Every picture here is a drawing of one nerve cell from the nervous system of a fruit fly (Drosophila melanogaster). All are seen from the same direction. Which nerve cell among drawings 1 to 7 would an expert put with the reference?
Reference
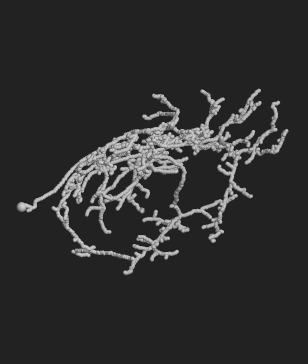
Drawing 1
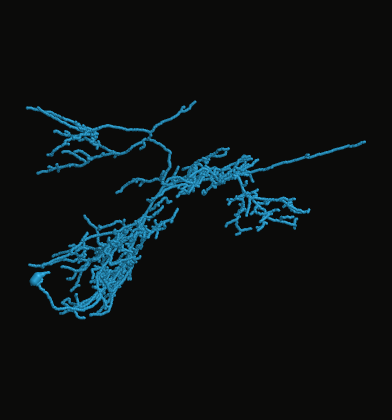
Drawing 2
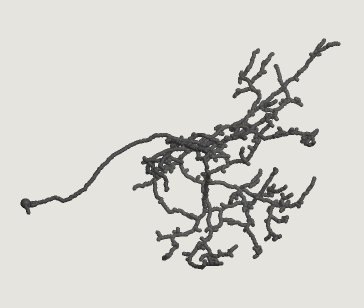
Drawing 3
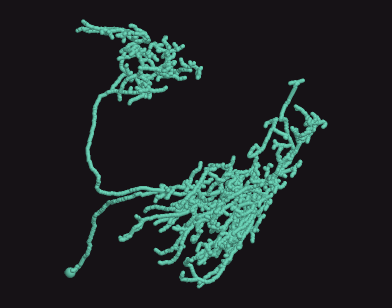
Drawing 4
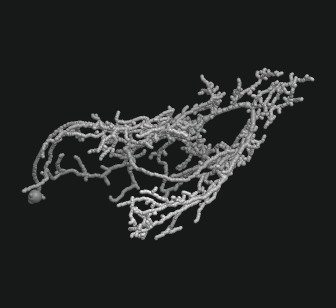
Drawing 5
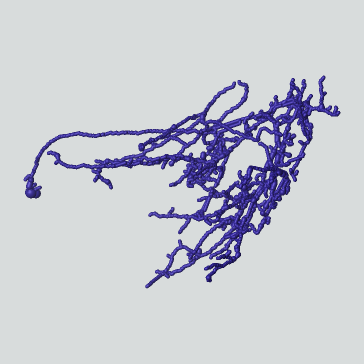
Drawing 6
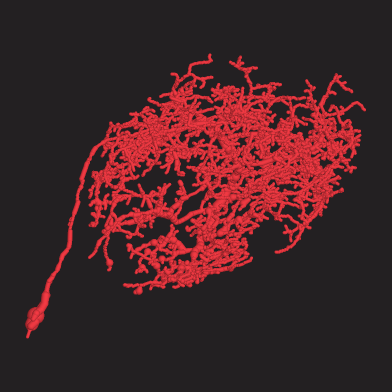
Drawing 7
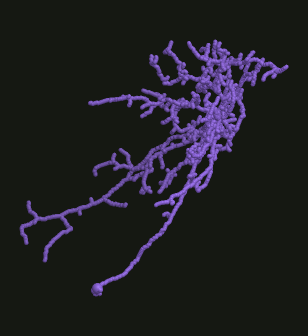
Drawing 2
